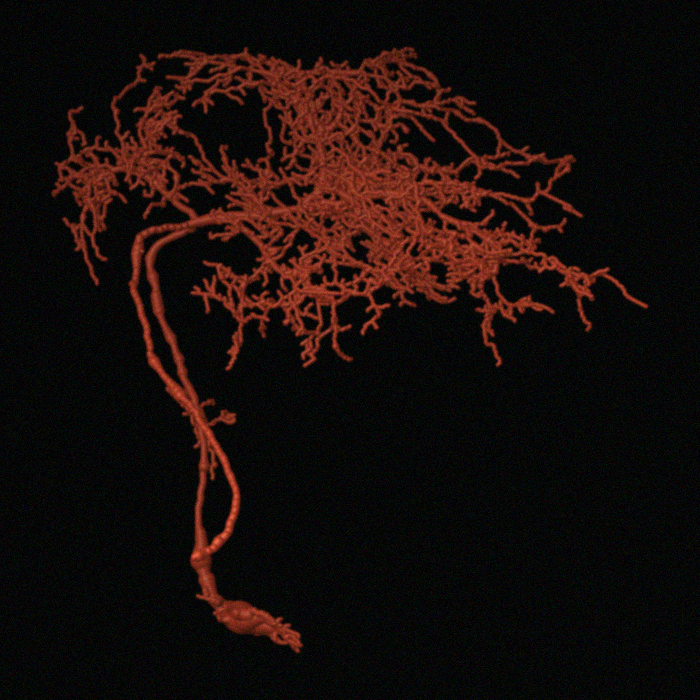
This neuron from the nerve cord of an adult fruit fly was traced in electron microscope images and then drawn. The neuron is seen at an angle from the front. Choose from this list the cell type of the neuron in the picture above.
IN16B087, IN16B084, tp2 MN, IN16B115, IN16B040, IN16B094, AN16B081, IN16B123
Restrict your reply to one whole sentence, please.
This neuron is a cell of type tp2 MN.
